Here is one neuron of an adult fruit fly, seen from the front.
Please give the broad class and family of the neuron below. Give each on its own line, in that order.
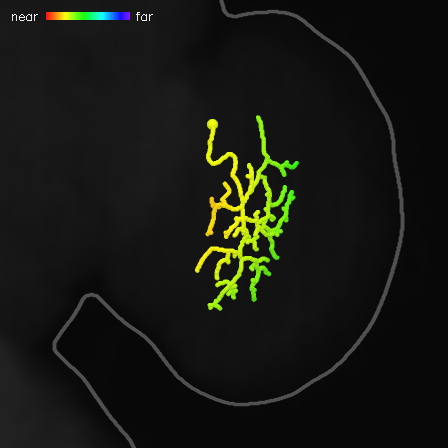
optic-lobe intrinsic neuron
Cm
